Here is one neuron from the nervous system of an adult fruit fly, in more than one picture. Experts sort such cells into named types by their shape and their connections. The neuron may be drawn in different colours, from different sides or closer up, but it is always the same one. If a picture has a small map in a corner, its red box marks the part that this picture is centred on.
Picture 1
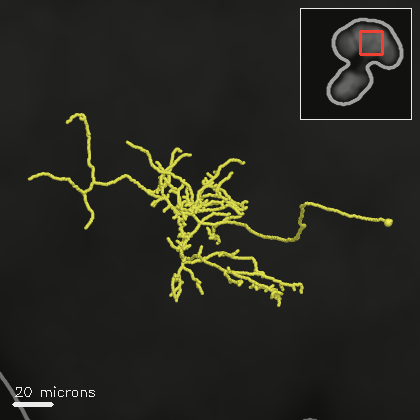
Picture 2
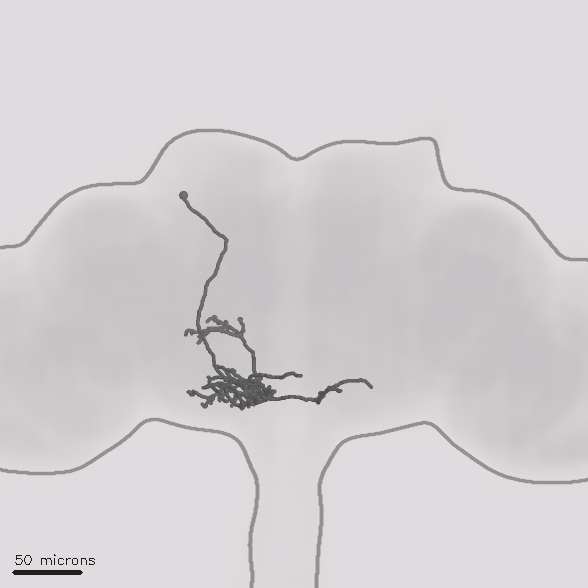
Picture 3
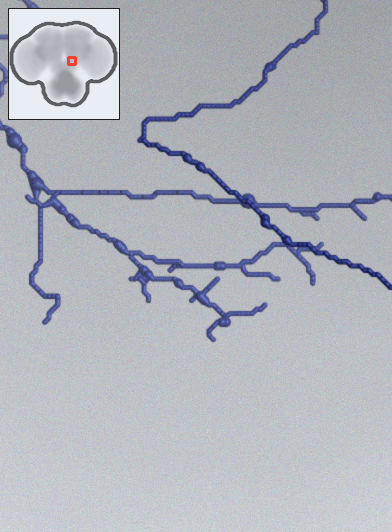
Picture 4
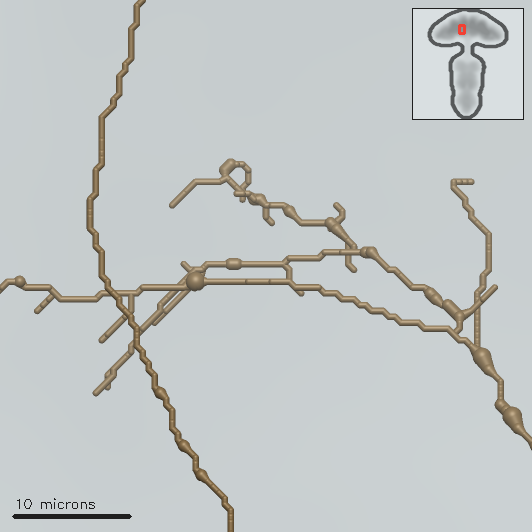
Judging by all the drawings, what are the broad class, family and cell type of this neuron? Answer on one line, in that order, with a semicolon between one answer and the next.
central-brain intrinsic neuron; hemilineage LALv1_ventral; PS076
